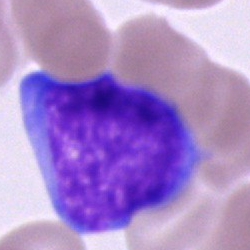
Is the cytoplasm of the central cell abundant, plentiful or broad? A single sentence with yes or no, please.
No, the cell's cytoplasm is limited to a thin rim.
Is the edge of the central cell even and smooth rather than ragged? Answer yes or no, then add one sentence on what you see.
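No. A small pointed projection sticks out from the right edge of the cell.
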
